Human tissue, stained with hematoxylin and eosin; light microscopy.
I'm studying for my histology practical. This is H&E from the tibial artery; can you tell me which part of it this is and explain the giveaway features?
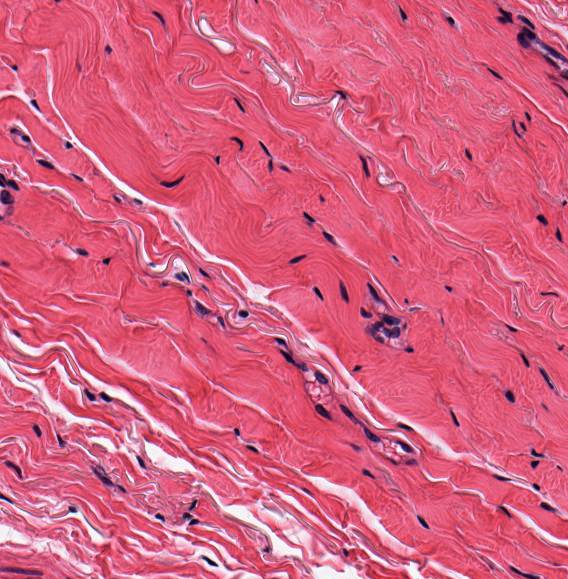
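Answer: tunica adventitia. First point: dense, bright pink fibrous tissue fills the whole field, running diagonally from upper left to lower right in broad, gently wavy bundles.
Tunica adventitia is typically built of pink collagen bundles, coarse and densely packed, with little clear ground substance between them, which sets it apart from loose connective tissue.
Second point: cells are sparse, and their small dark nuclei are thin, elongated and spindle-shaped, lying between and along the bundles parallel to the fibres, with no visible cytoplasm.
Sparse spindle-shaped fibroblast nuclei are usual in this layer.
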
